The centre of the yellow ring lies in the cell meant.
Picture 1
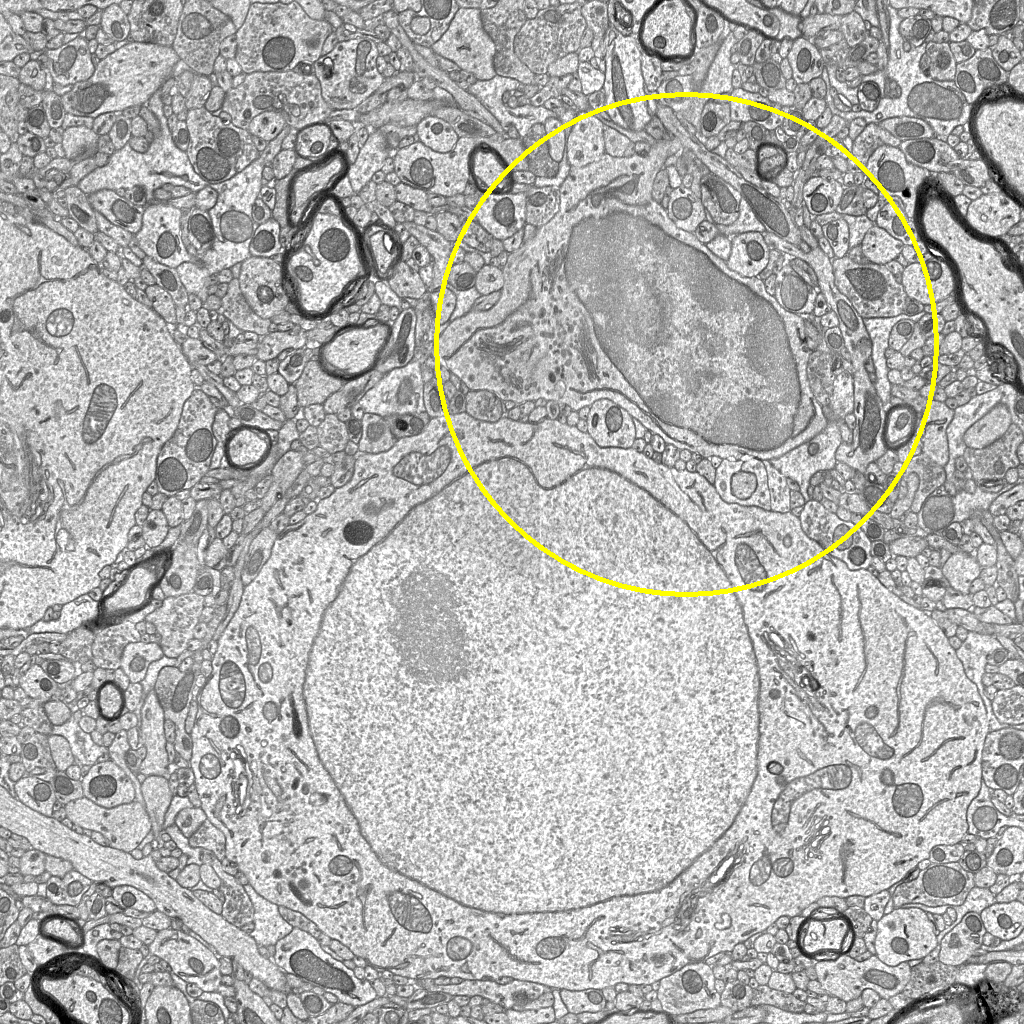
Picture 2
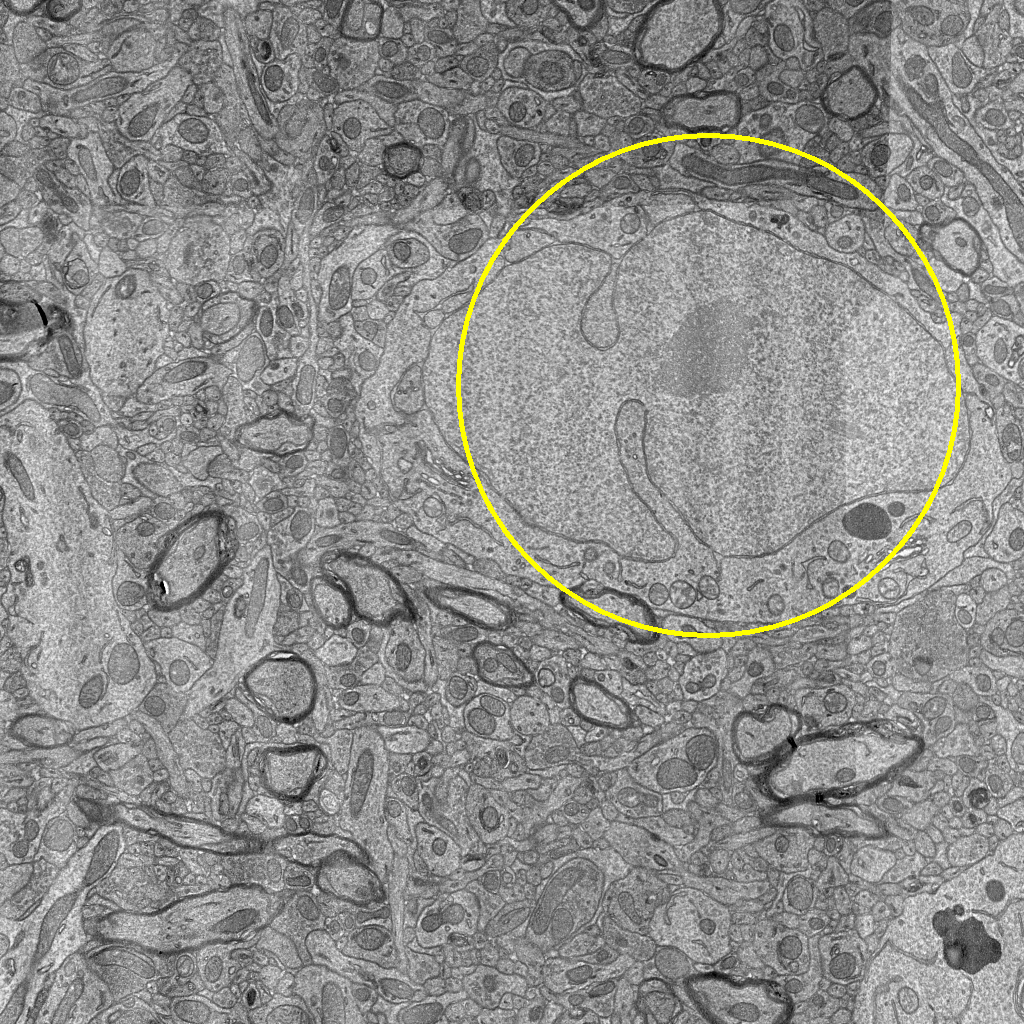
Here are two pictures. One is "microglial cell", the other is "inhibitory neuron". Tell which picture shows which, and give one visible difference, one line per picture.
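Picture 1: microglial cell. The nuclear envelope runs smoothly, without deep folds.
Picture 2: inhibitory neuron. The nuclear envelope is deeply infolded in two places.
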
